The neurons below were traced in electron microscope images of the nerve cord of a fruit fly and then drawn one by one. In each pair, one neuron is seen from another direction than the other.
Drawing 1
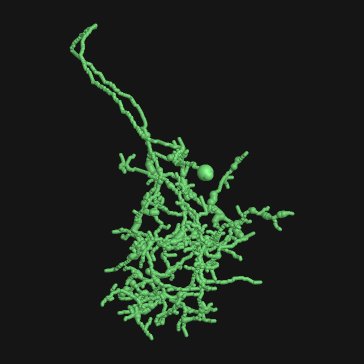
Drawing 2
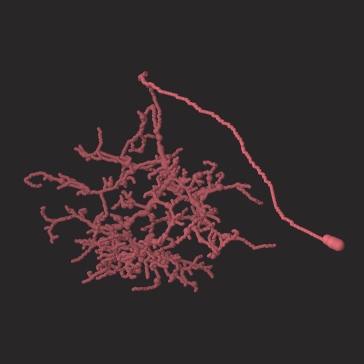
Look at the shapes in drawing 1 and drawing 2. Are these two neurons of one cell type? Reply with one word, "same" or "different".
different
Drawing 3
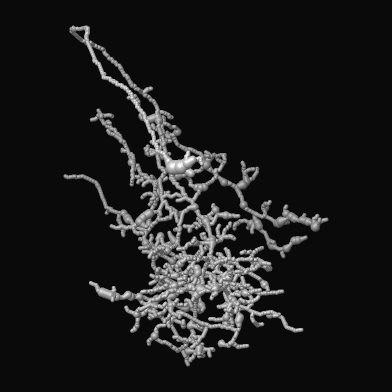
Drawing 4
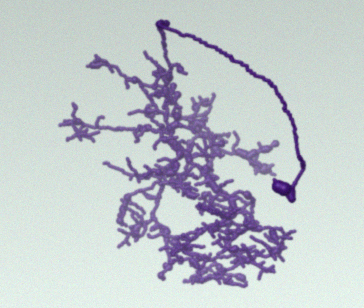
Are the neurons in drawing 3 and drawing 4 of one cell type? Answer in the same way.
same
